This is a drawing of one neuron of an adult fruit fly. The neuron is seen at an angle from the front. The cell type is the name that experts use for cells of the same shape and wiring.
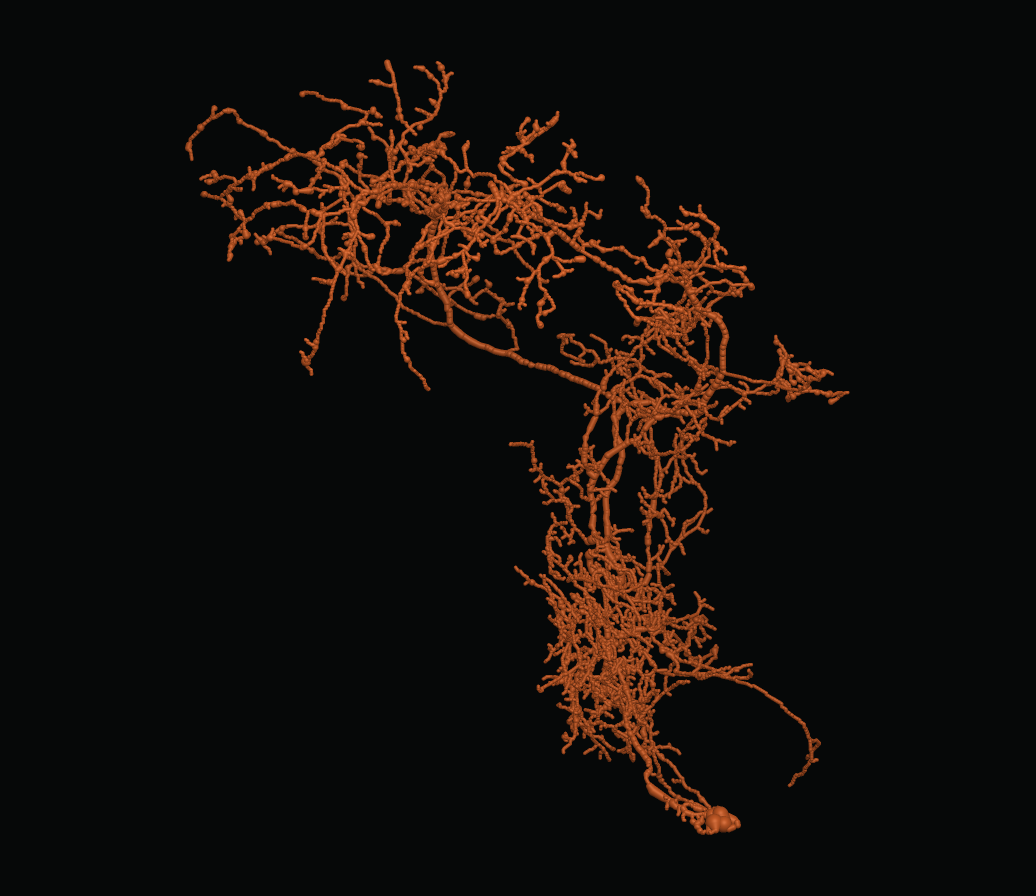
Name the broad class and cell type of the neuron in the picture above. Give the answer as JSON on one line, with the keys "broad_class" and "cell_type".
{"broad_class": "central-brain intrinsic neuron", "cell_type": "SMP593"}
